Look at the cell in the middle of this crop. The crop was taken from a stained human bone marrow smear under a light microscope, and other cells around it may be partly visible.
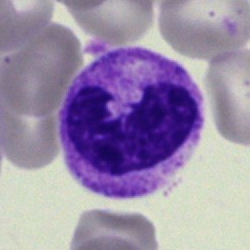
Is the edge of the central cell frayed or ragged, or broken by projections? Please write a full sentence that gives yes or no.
No, the cell's outline is smooth, without projections.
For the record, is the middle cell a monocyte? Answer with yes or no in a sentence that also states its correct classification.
No, looking at the central cell, it is a band neutrophil rather than a monocyte.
